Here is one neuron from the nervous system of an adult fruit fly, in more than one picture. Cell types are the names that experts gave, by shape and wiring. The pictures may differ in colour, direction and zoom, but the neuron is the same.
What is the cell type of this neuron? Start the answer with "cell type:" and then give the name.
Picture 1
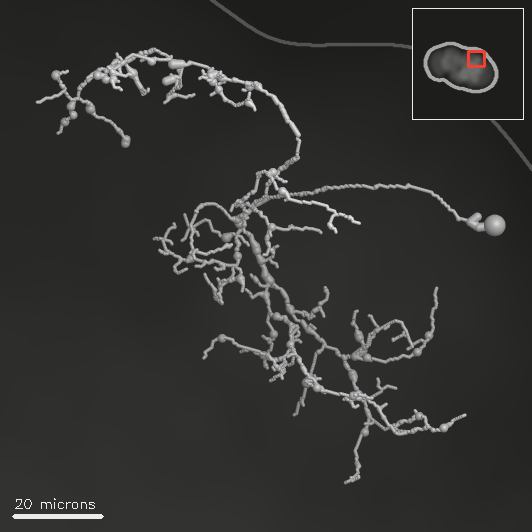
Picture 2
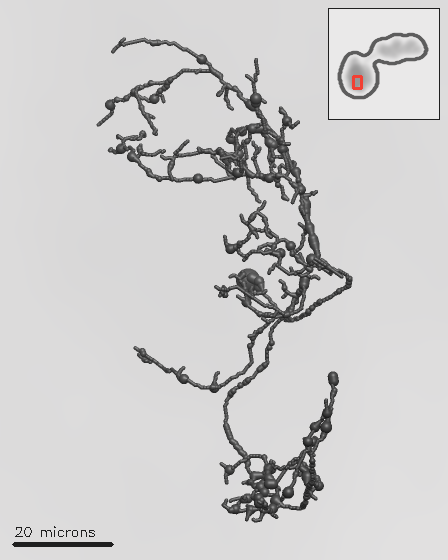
cell type: LHPV6h1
